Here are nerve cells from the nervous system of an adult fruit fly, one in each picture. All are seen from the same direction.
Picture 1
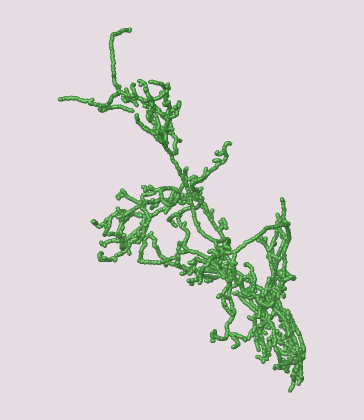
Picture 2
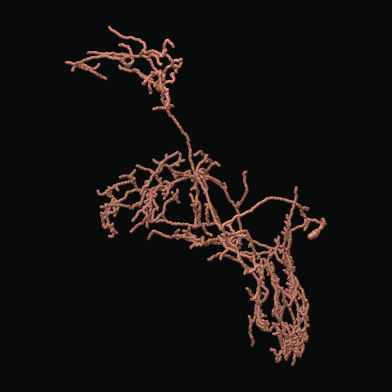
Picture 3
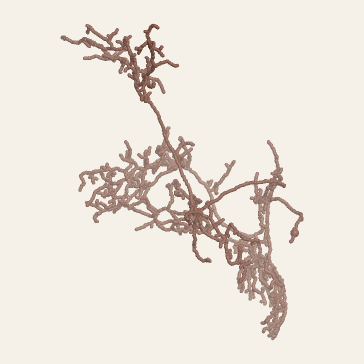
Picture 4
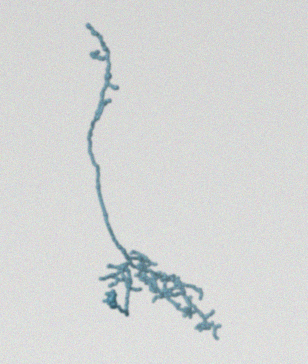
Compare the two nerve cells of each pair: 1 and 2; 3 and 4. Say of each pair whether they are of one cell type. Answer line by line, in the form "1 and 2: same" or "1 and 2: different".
1 and 2: same
3 and 4: different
